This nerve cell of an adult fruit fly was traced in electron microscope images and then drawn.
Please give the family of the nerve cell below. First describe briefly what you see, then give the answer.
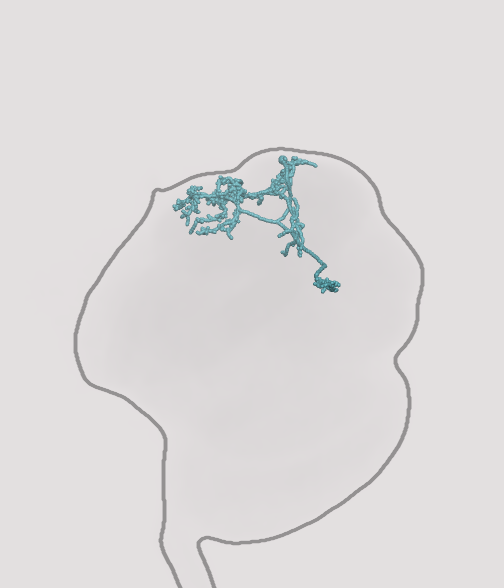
As drawn here it is about as wide as it is tall. It is a central-brain intrinsic neuron. The family is hemilineage VLPd1.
